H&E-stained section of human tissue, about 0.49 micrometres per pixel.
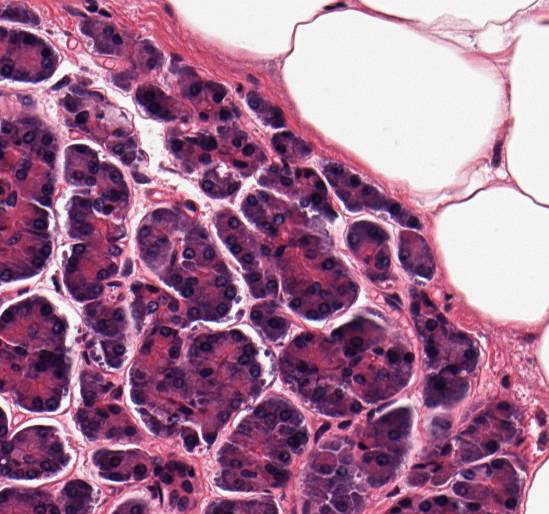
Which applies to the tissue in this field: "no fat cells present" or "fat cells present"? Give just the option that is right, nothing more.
Fat cells present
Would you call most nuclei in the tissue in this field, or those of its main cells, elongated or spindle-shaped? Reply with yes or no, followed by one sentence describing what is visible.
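No. The gland cells have round, dark-staining nuclei.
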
